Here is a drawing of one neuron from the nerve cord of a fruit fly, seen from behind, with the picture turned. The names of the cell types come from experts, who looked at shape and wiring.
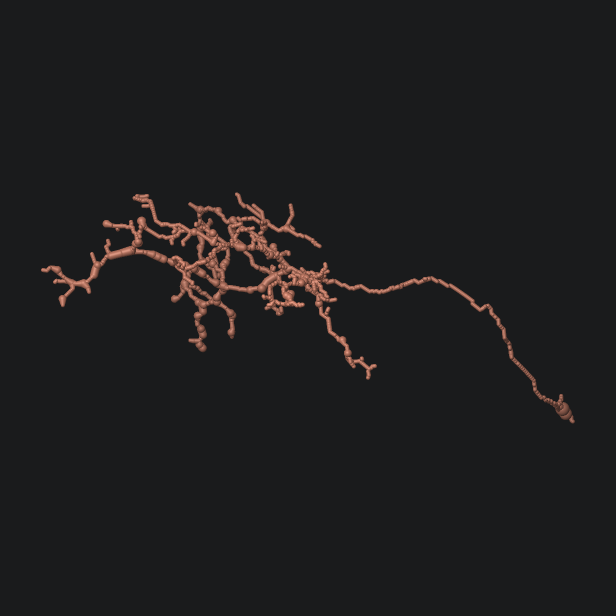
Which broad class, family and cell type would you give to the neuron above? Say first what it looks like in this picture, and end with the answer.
Dozens of branch ends can be seen. As drawn here it is wider than it is tall. Its broad class is nerve-cord intrinsic neuron. The family is hemilineage 13B. The cell type is IN13B065.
